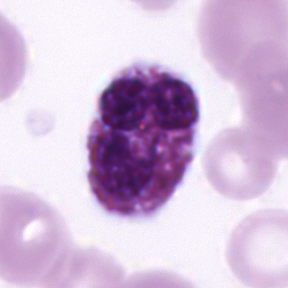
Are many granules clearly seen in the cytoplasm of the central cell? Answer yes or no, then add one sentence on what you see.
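Yes. Coarse reddish-purple granules fill the cytoplasm throughout the cell.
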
